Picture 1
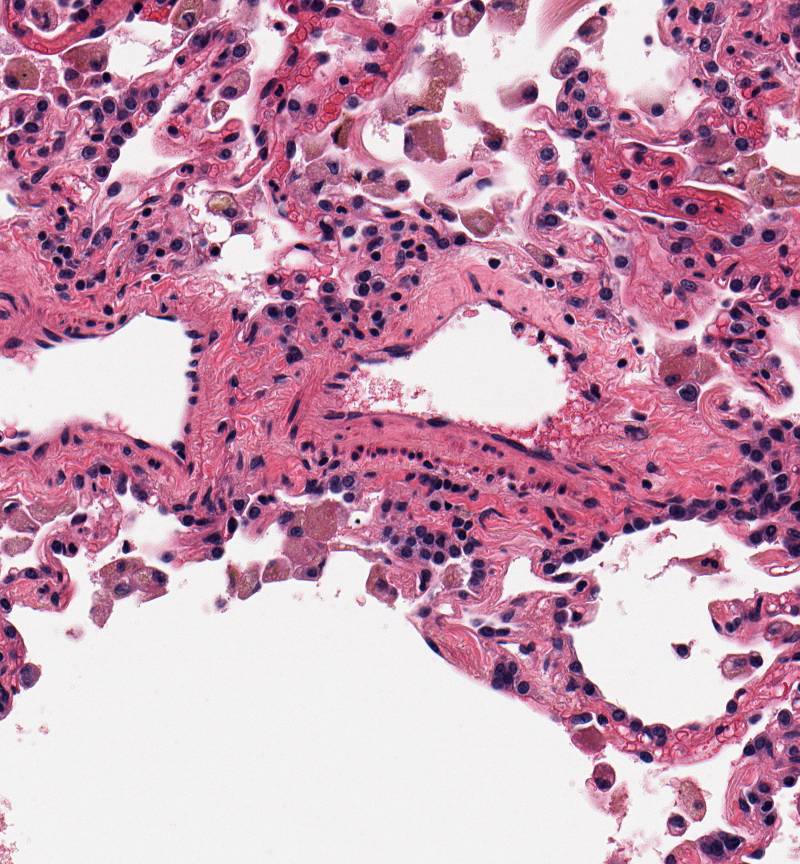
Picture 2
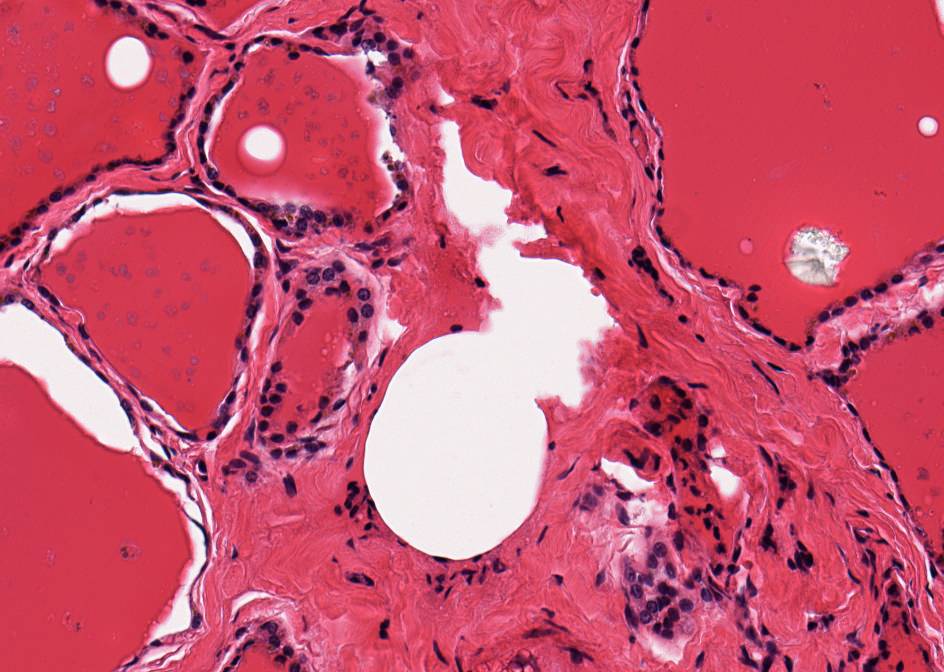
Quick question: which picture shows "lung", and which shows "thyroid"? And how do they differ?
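Lung is shown in picture 1, thyroid in picture 2. The lung field has a central fibrous band whose spindle cells, with elongated nuclei, lie parallel to its length. Small cells with round dark nuclei and scant cytoplasm, consistent with lymphocytes, are densely scattered above and along this band. Capillaries packed with red blood cells are prominent in the septa of the upper right part. Just above the centre, a single empty lumen within the band is lined by a thin layer of flattened cells. The thyroid field consists of closed follicles filled with pink material, crossed by a band of fibrous stroma from the top centre to the lower right.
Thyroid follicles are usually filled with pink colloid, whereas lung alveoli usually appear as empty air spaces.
Each follicle has a single lining layer of flattened to low cuboidal epithelial cells.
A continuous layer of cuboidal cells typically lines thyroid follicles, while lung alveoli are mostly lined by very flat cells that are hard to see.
Follicles at the upper right and lower left are much larger than the small ones at the upper left and centre left, and a small cluster of crowded, dark, round nuclei lies in the stroma at the lower right of centre.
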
